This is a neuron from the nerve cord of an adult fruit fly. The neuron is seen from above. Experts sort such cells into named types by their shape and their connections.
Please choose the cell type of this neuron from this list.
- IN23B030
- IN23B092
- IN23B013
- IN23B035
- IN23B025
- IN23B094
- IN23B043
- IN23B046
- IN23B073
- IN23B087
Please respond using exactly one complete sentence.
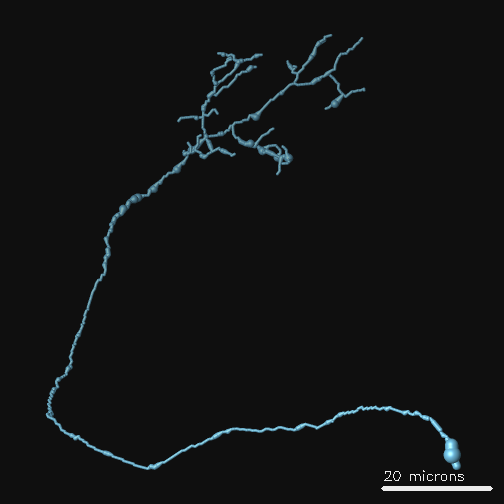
Of the cell type IN23B094 is this neuron.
